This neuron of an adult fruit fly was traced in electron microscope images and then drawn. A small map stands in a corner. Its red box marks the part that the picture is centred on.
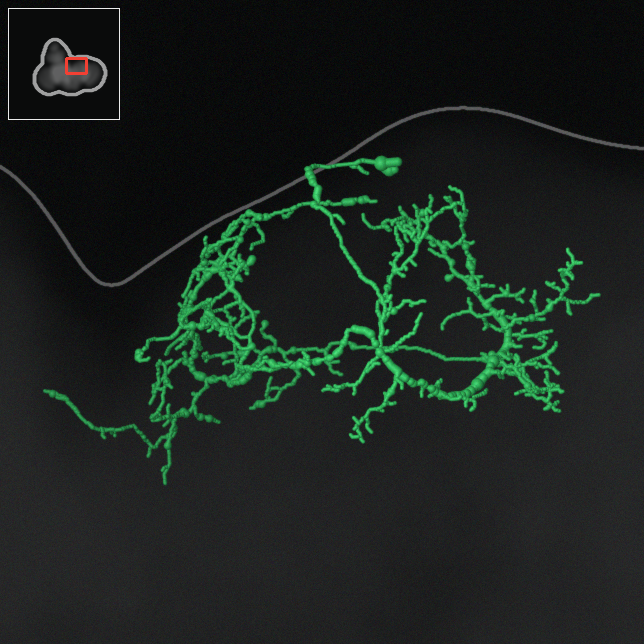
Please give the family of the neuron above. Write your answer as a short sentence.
The family is hemilineage SMPpd1.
